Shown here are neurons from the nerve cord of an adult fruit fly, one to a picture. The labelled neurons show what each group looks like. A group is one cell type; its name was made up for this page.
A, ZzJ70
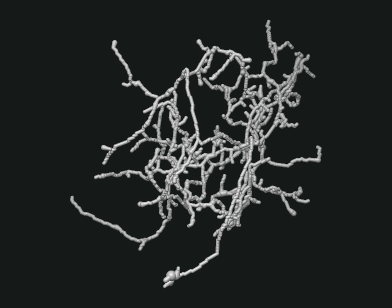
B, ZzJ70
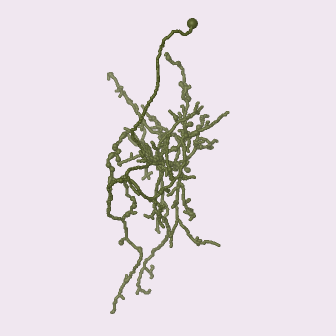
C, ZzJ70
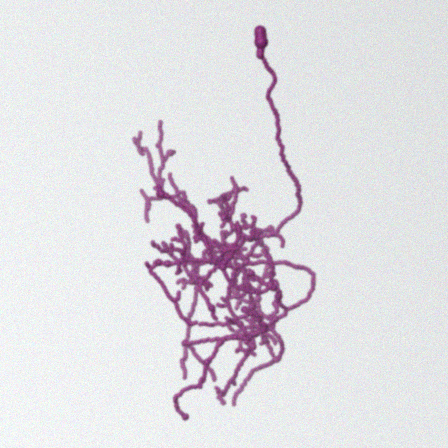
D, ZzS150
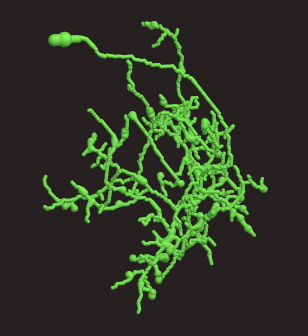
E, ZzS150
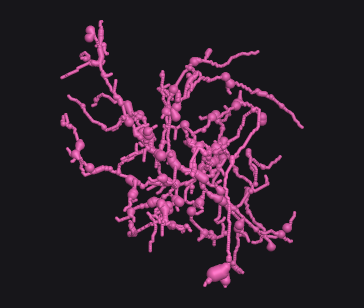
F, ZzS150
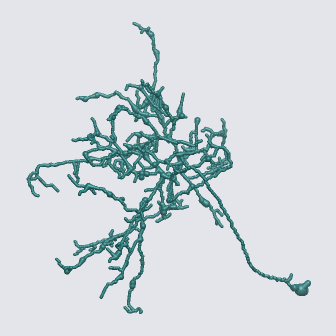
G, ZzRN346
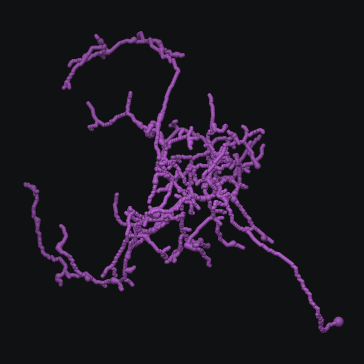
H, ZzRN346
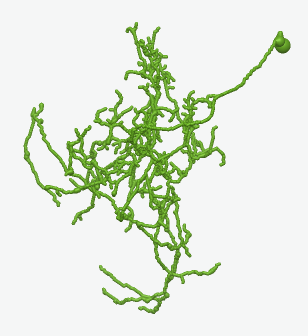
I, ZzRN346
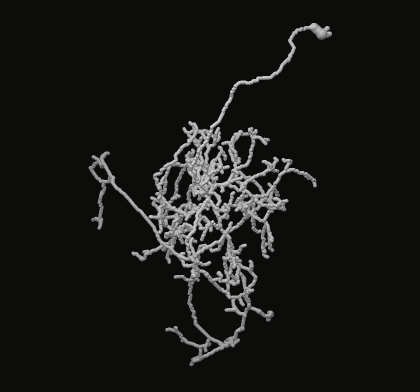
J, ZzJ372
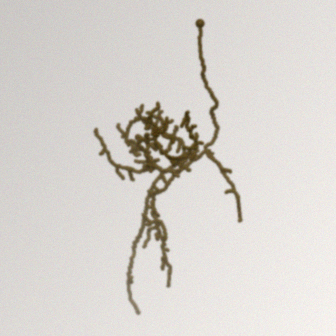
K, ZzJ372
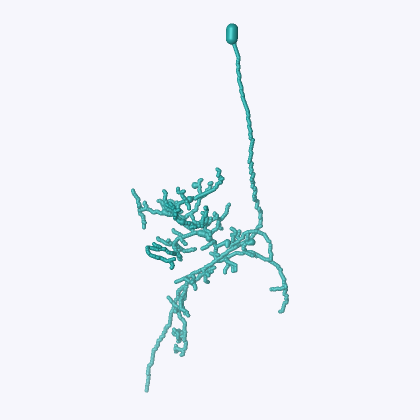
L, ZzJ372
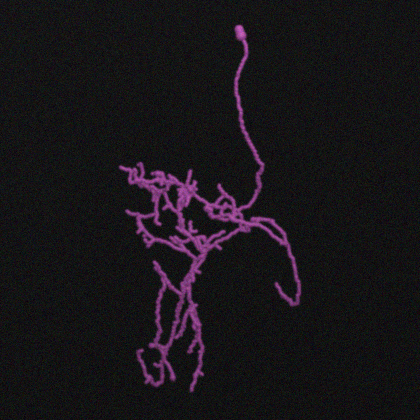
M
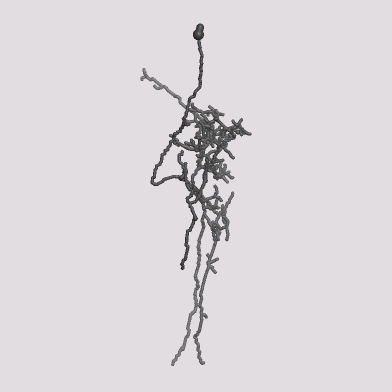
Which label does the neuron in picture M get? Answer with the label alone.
ZzJ372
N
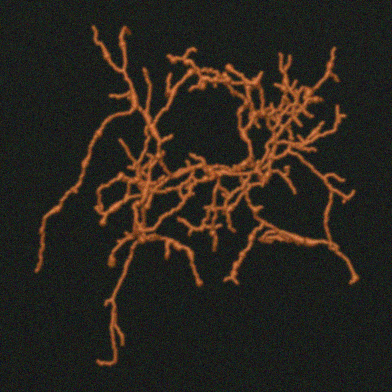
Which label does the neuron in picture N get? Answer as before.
ZzJ70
